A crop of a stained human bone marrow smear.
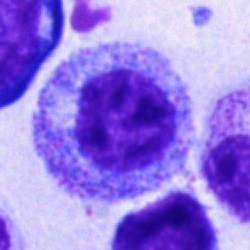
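Myelocyte at centre, stained human bone marrow smear. Checking the nucleus first, no distinct nucleoli are visible. Next, the cytoplasm is pale lilac-blue, with fine pink-purple granules scattered throughout. Last, a paler, less granular area lies in the cytoplasm to the left of the nucleus.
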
